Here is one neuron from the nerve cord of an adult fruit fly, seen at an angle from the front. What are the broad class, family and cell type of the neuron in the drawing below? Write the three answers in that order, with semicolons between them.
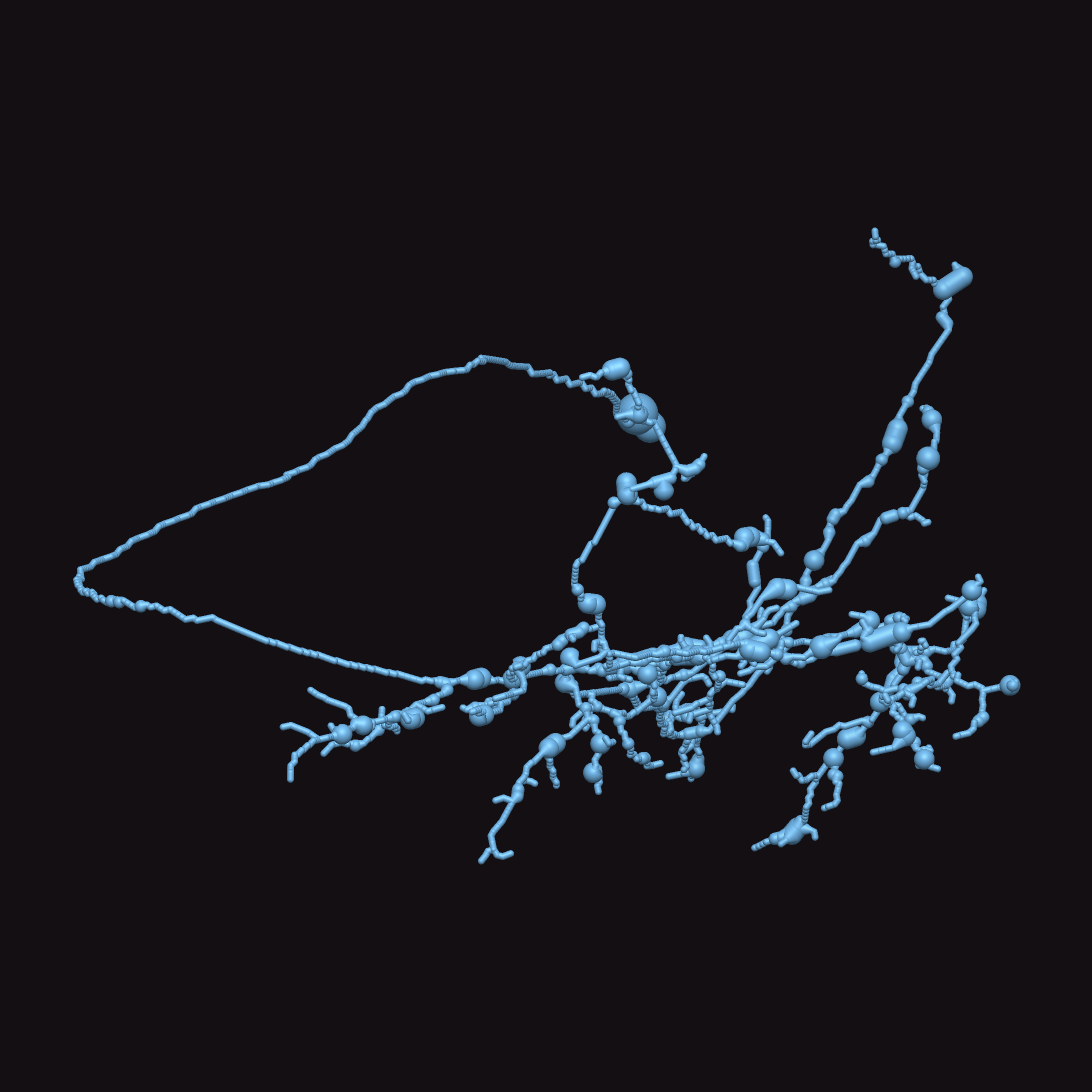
nerve-cord intrinsic neuron; hemilineage 12B; IN12B056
